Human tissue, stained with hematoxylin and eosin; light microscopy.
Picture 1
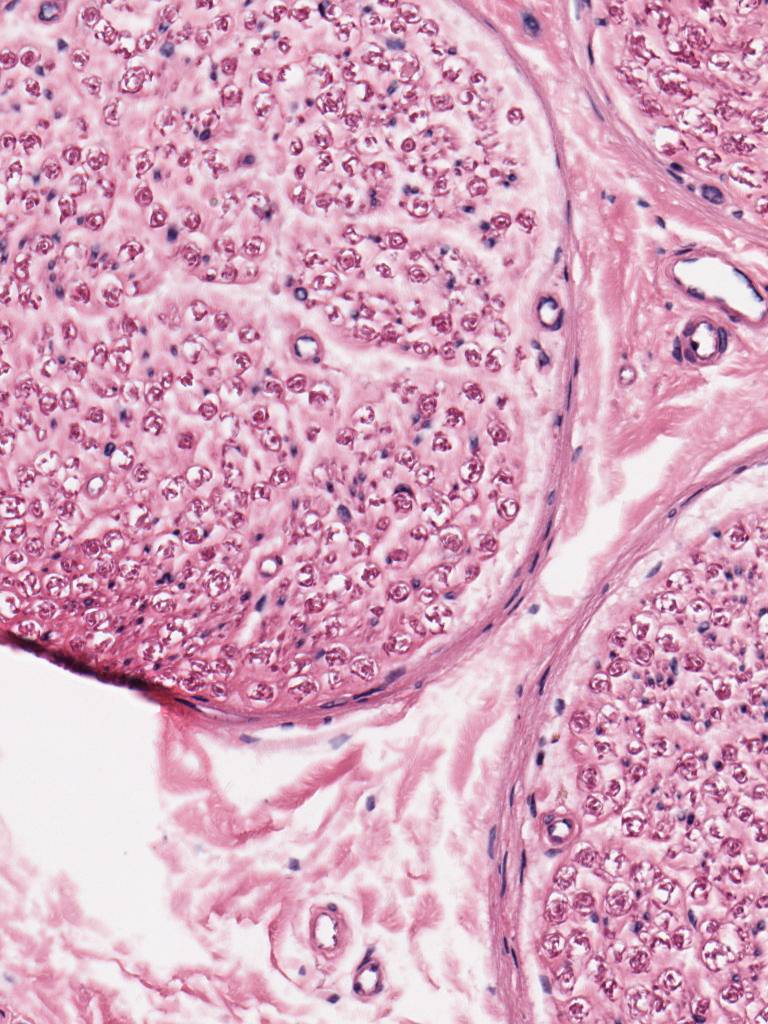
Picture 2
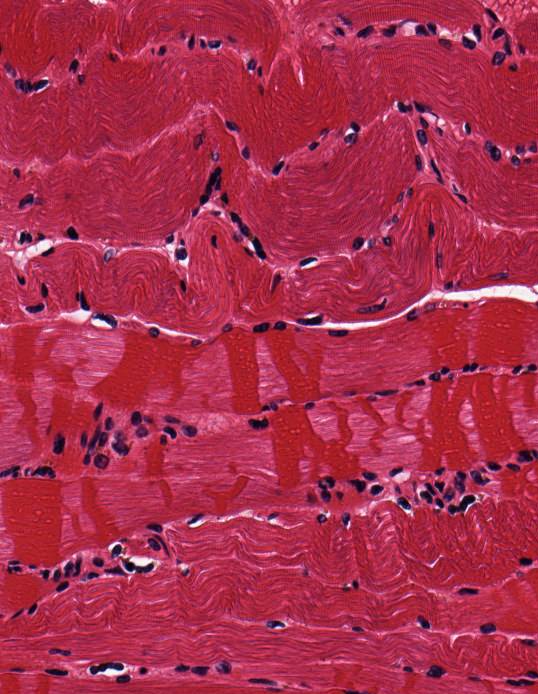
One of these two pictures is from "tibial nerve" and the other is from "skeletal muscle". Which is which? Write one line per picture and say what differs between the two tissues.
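Picture 1 shows tissue from the tibial nerve. Inside the bundles the fibres are cut across, so they appear as many small round profiles, each a pink central dot inside a pale clear ring.
Picture 2 shows tissue from the skeletal muscle. The whole field is filled by long, parallel muscle fibres running roughly horizontally across the picture.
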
